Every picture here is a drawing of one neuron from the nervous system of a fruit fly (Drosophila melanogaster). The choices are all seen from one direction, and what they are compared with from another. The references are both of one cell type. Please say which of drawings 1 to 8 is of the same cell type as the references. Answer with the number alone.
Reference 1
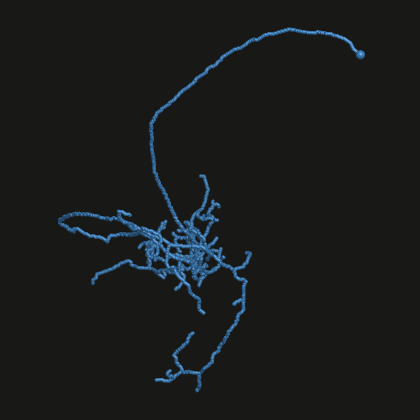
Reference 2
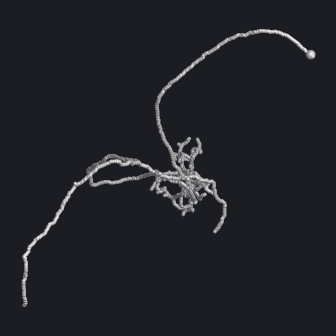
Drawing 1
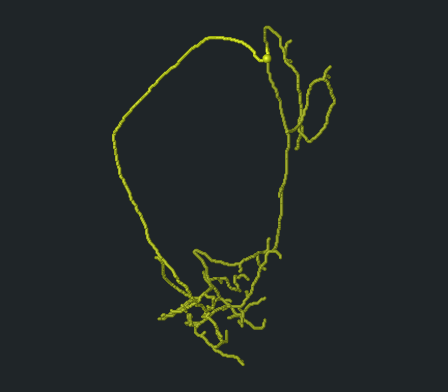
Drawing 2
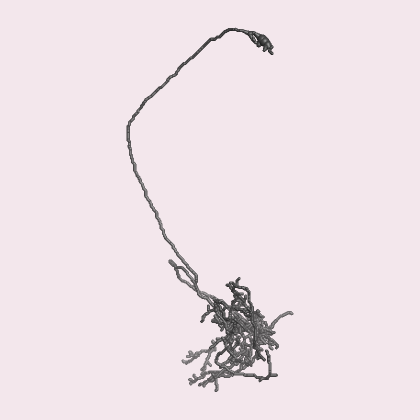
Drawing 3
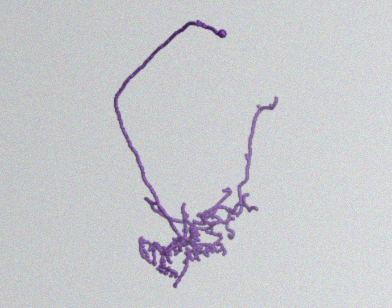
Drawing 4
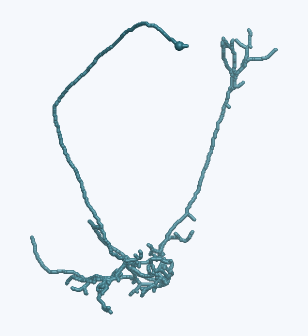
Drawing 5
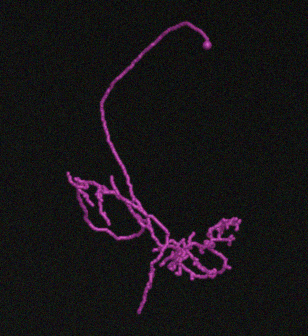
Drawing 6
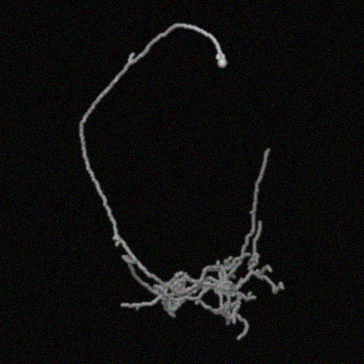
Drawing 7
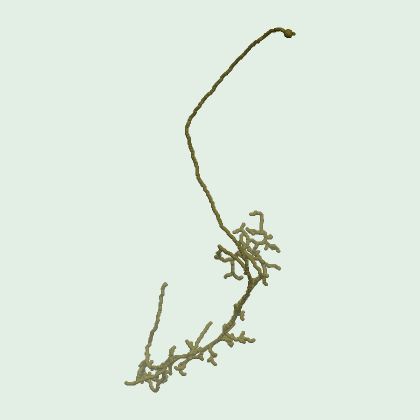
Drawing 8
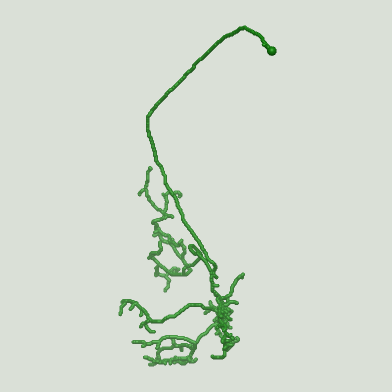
5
